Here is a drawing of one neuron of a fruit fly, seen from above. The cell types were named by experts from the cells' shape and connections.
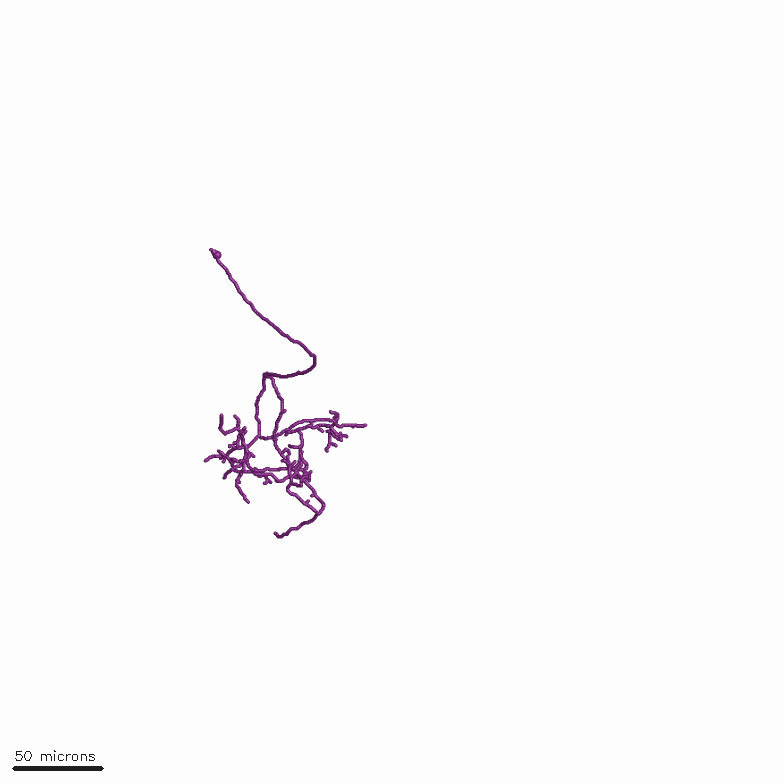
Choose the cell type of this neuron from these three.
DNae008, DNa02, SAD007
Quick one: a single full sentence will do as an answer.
The cell type that fits this neuron is SAD007.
